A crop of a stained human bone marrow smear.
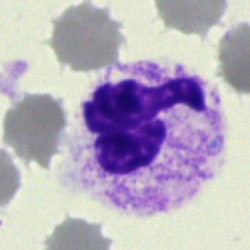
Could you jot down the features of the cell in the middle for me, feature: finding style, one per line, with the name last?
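Chromatin: dense, dark purple
Nucleoli: none visible
Outline: round
Answer: segmented neutrophil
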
